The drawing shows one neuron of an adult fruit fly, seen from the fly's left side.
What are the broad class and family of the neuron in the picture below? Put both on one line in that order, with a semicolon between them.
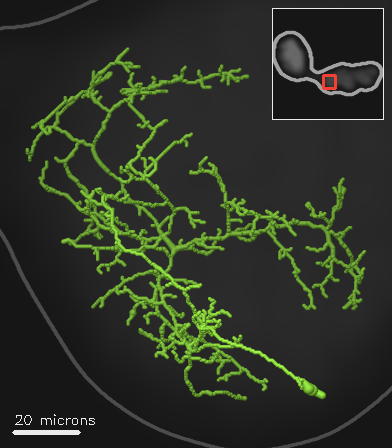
nerve-cord intrinsic neuron; hemilineage 13B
